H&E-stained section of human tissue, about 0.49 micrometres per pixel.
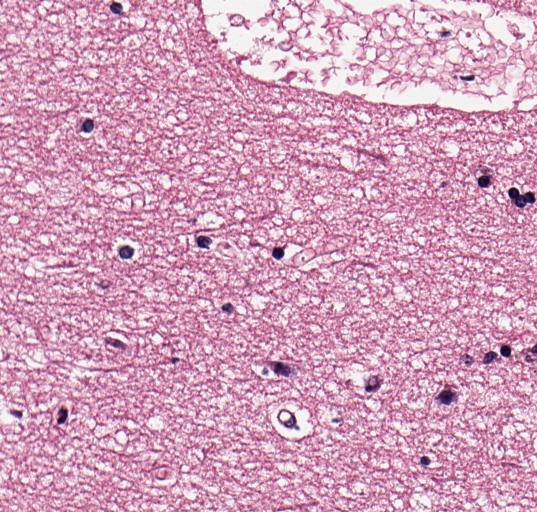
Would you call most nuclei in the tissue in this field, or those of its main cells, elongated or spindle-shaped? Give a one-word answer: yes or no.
No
